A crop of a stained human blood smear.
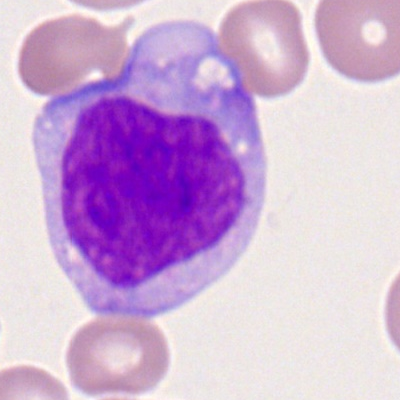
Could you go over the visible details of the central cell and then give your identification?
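Along its upper edge, this cell's irregular outline swells into a rounded bulge. Its cytoplasm is pale blue and holds no coarse granules, though a small cluster of clear vacuoles lies in it at the upper right. Here we have a monocyte.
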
